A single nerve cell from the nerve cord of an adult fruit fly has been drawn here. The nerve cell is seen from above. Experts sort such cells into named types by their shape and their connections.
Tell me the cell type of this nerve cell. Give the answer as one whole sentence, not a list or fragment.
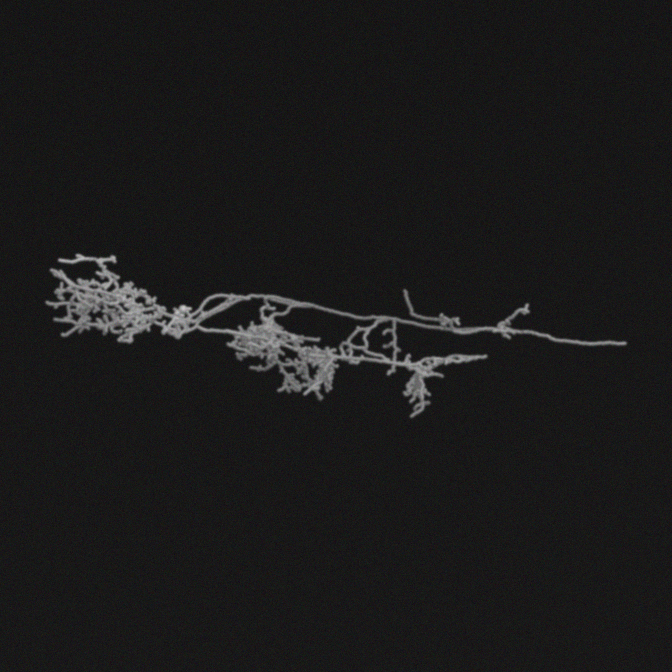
Regarding its cell type, the nerve cell is AN17A012.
